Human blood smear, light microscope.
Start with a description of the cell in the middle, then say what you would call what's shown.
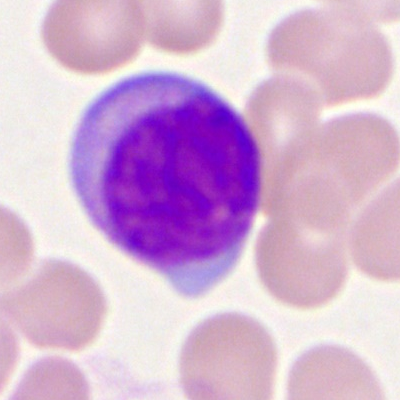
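Pale blue cytoplasm surrounds a nucleus lying toward the right, so the rim is wider on the left. One small rounded bulge of pale cytoplasm protrudes from the lower edge. Chromatin is dark purple with patchy paler areas, giving a mottled appearance. The cell is a myeloblast.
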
